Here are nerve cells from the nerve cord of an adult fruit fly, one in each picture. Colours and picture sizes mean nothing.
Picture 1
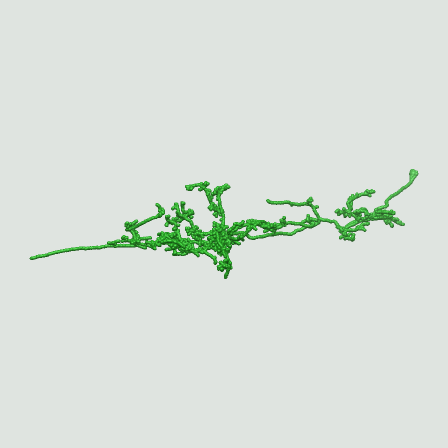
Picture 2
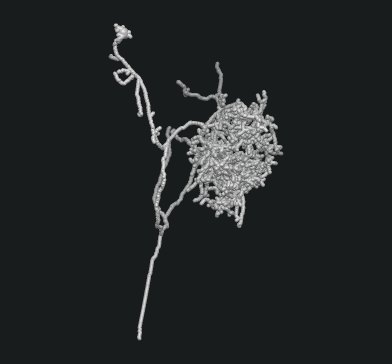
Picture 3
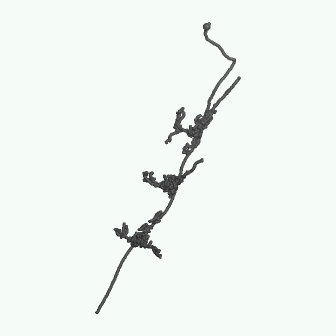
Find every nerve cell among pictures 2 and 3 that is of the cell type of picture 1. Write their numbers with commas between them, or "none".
none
